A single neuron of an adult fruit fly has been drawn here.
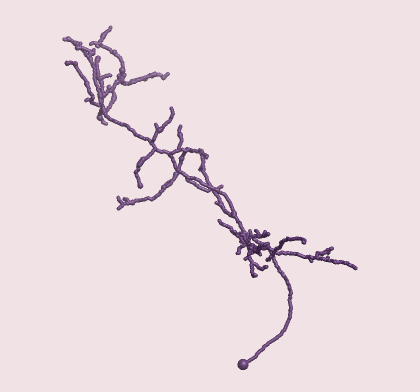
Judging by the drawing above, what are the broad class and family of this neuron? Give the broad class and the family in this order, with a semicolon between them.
central-brain intrinsic neuron; hemilineage SLPad1_posterior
